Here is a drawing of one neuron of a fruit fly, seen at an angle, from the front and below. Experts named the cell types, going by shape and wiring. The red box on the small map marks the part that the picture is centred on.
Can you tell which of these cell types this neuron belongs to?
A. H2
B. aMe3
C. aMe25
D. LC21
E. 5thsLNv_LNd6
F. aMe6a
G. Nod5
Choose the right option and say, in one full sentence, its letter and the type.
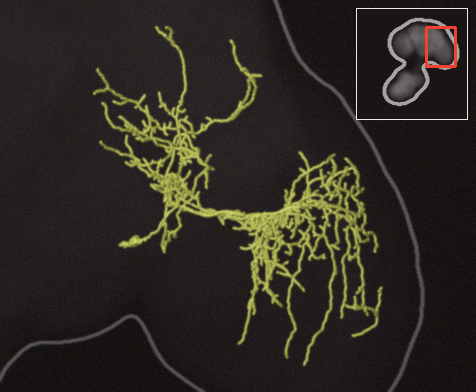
The cell type matching the neuron is aMe3, which option B provides.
